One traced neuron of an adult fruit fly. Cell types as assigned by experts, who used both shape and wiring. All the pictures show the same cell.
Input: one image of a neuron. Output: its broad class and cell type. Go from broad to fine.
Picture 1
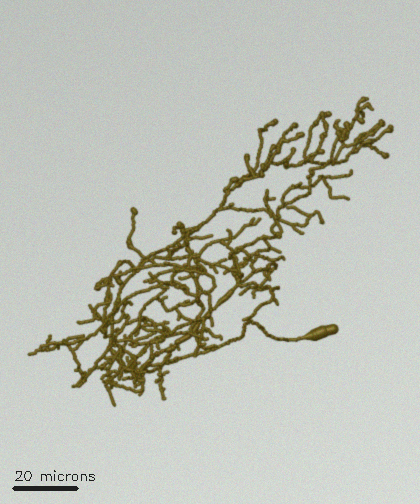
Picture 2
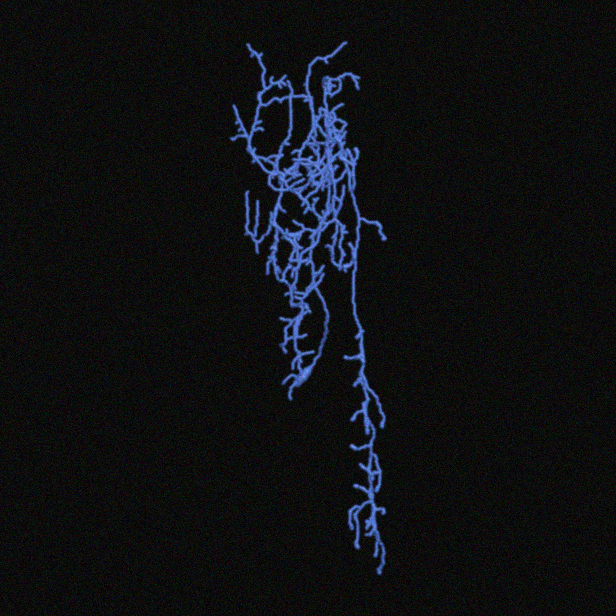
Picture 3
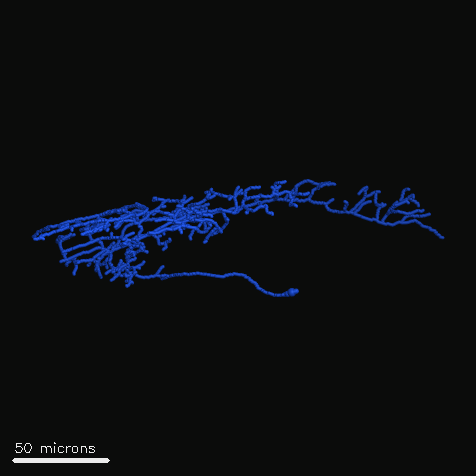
nerve-cord intrinsic neuron; INXXX377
